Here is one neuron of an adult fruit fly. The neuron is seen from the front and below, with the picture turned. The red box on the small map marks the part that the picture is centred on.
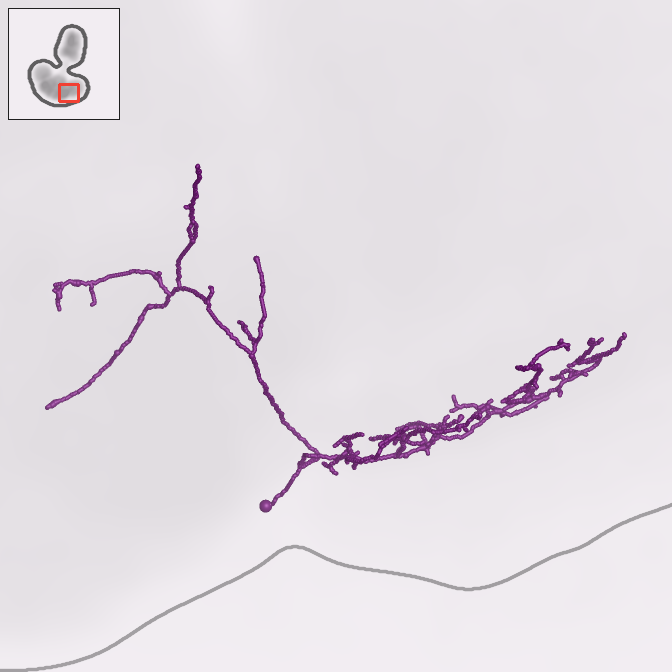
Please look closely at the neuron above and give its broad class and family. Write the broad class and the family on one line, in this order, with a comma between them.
visual projection neuron, MeVP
